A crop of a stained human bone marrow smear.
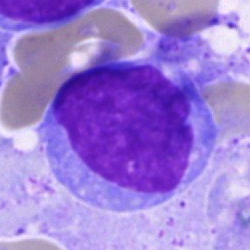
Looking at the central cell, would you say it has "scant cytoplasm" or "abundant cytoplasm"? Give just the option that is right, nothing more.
Scant cytoplasm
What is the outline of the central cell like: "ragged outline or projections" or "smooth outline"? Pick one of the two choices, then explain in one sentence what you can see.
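Smooth outline. The cell outline is round and smooth.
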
